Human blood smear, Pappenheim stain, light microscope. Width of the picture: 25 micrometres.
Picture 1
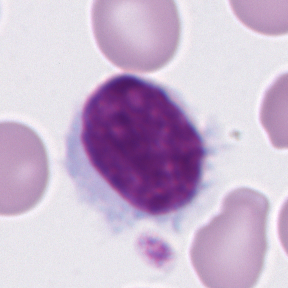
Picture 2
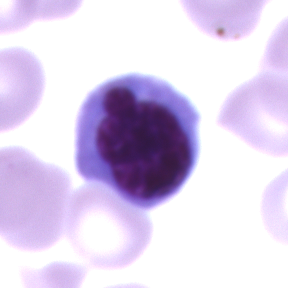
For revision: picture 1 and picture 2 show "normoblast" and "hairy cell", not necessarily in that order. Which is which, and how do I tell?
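Picture 2 holds the normoblast, picture 1 the hairy cell. Hairy cell: fine hair-like projections from the right and lower edges; outer edge ragged, not smooth.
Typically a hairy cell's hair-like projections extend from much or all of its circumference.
Cytoplasm pale blue-grey, without distinct granules or vacuoles. Nucleus oval, about 13 by 9 micrometres. Chromatin differs: dark purple with small paler patches scattered through it in the hairy cell, dark purple and coarsely clumped in the normoblast.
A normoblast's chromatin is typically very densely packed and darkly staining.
Normoblast cytoplasm: no granules visible. One red cell touching the normoblast's lower left edge.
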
